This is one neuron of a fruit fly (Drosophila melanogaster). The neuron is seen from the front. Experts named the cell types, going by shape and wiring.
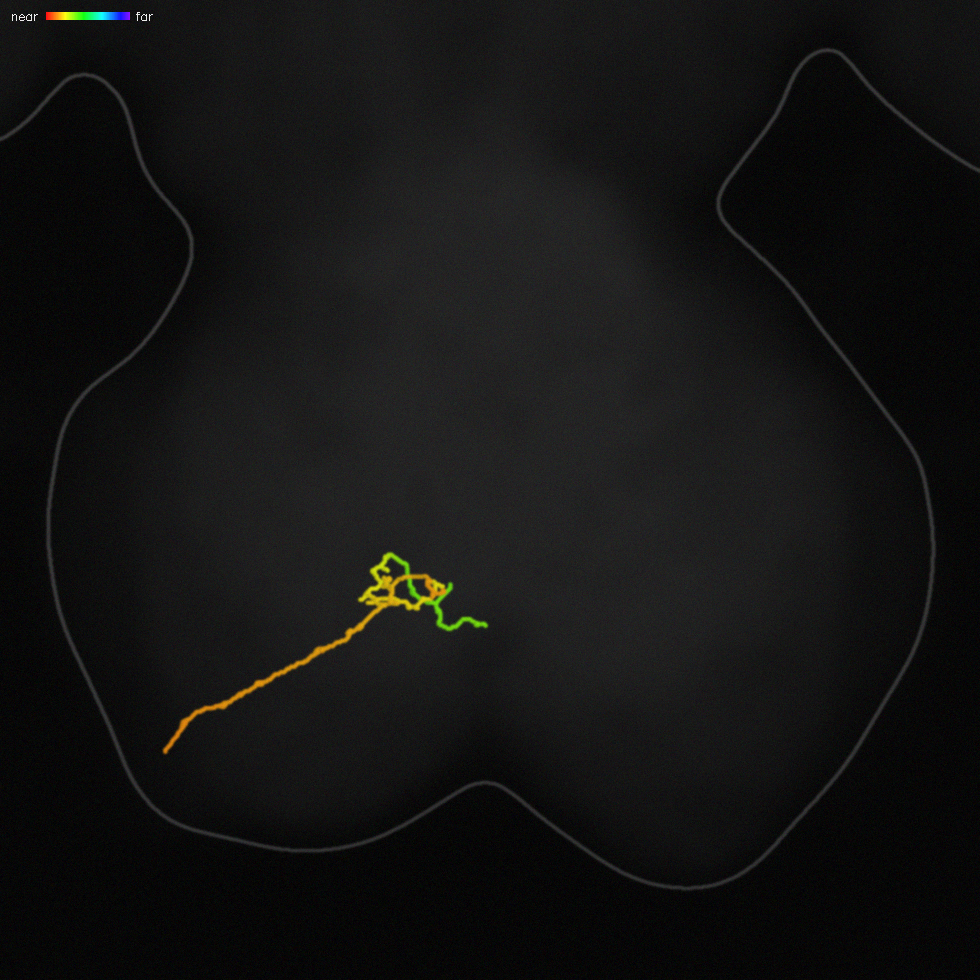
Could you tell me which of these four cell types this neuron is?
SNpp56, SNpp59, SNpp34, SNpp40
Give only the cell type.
SNpp59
